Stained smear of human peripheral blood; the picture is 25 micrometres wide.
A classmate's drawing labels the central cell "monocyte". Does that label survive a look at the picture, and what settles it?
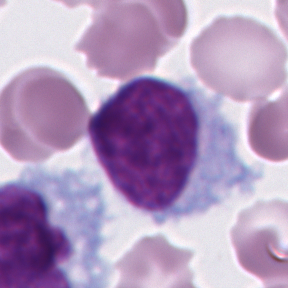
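Start with the nucleus: it's a rounded oval, about 12 by 10 micrometres, with no lobes and no deep indentation.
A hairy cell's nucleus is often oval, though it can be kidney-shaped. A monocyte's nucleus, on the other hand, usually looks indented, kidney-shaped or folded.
So the shape sits with hairy cell and against monocyte. The cytoplasm is pale greyish blue with a faintly mottled texture and no distinct purple granules.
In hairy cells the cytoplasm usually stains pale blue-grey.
That colour matches hairy cell. The outer border of the cytoplasm is irregular and frayed rather than smooth, and no distinct nucleoli show in the nucleus. Part of another nucleated cell sits at the lower left, its pale cytoplasm close to this one. Put together, it isn't a monocyte; it's a hairy cell.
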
